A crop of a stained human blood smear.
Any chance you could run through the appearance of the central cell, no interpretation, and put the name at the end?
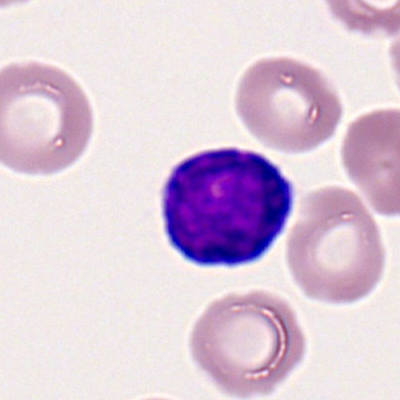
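Taking each feature in turn, the outline is roughly round, and the nucleus fills almost the whole cell. Its chromatin is dense, dark purple and coarsely clumped. A thin blue rim of cytoplasm appears mainly along the lower edge. This is a lymphocyte.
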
